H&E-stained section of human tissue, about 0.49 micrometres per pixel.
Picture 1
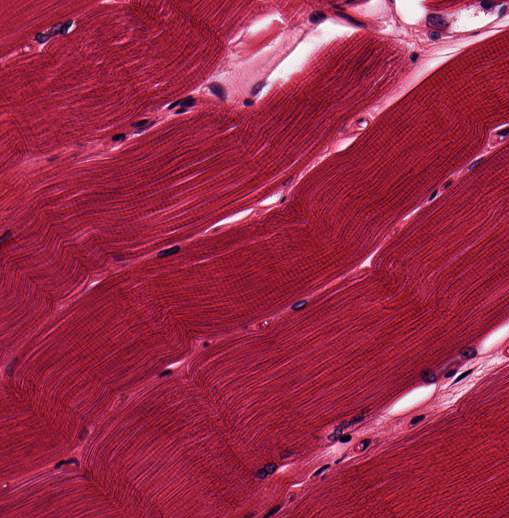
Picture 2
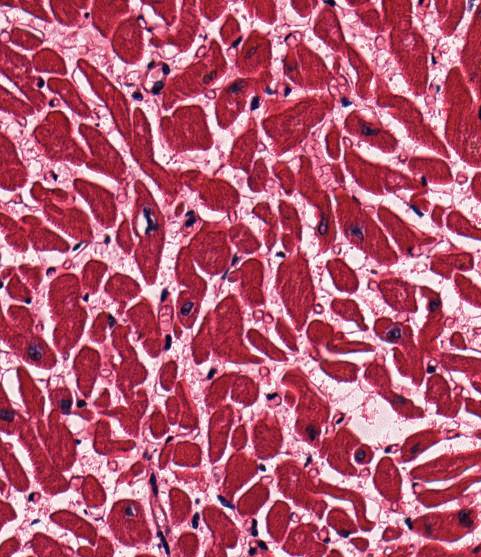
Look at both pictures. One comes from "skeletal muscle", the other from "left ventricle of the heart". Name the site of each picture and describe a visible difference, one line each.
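Picture 1 – skeletal muscle. The dark, flattened, elongated nuclei lie at the edges of the fibres rather than in their centres.
Picture 2 – left ventricle of the heart. Where a fibre shows a nucleus, it lies centrally within the fibre.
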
